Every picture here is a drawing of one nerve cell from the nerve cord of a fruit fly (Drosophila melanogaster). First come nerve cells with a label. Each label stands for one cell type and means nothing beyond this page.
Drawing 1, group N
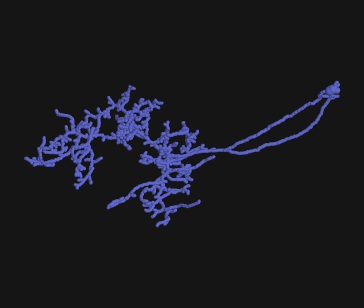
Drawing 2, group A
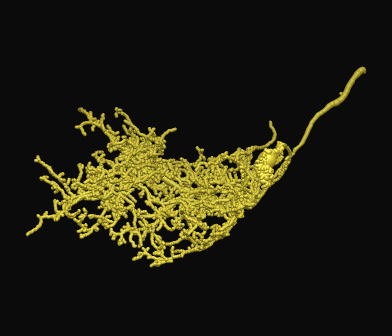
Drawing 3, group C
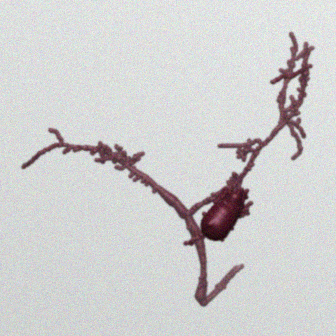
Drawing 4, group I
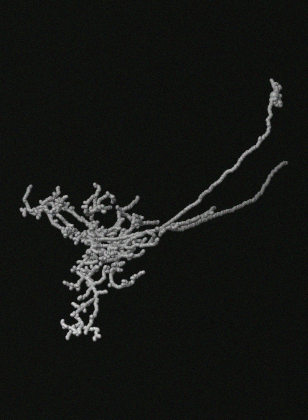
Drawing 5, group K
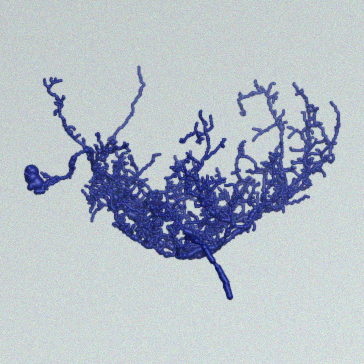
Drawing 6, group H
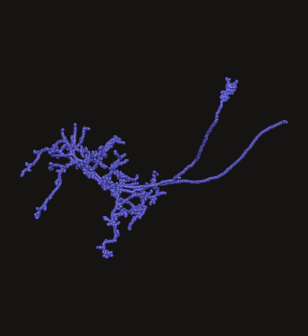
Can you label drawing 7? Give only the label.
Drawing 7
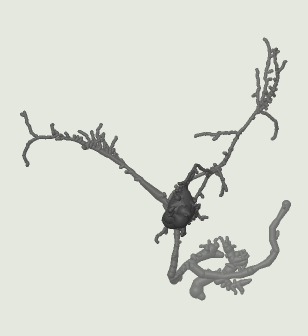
group C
